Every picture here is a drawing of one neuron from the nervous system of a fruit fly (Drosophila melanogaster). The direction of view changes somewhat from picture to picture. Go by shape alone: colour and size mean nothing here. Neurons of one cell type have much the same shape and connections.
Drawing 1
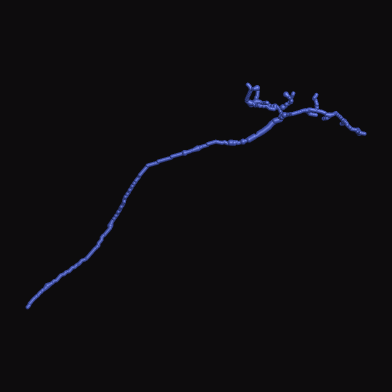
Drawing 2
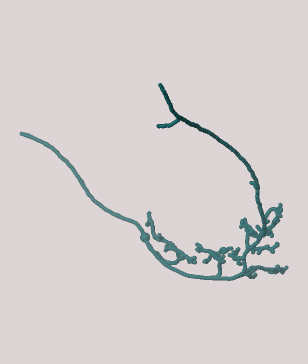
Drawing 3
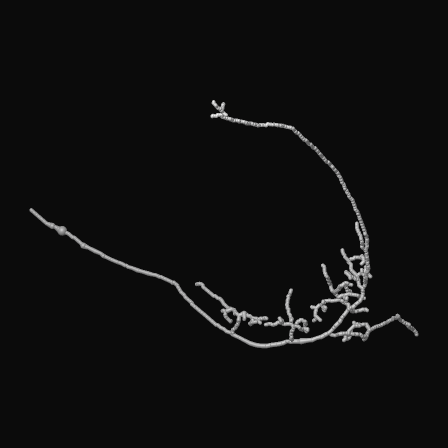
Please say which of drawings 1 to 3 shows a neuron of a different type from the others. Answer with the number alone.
1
